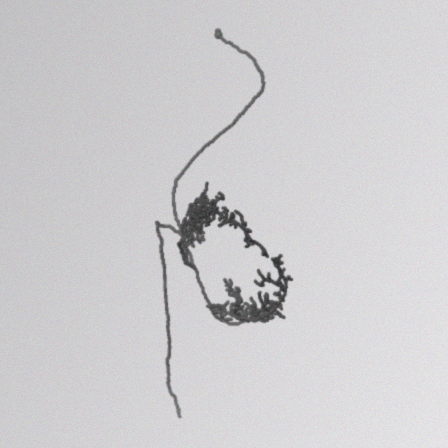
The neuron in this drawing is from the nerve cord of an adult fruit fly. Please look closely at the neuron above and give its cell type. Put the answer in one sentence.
The cell type is IN23B049.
